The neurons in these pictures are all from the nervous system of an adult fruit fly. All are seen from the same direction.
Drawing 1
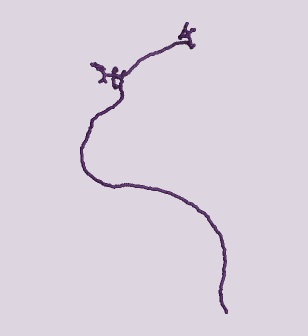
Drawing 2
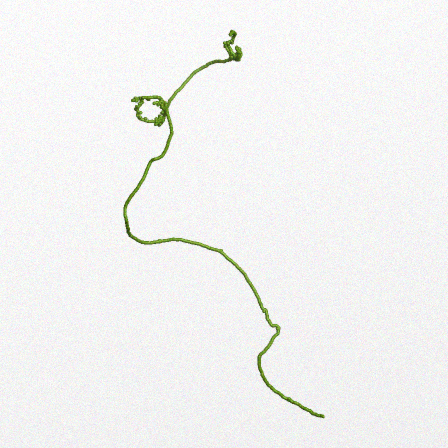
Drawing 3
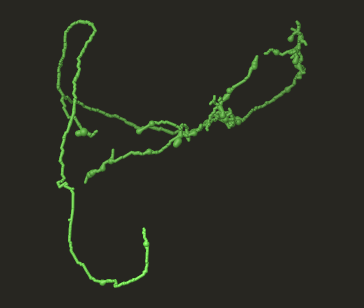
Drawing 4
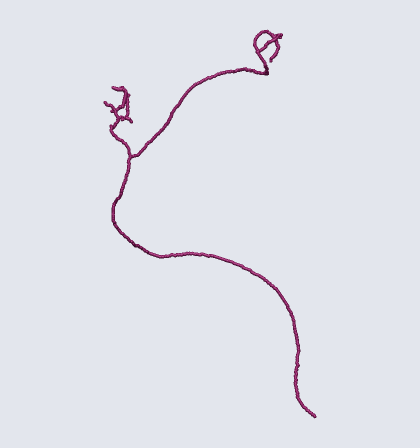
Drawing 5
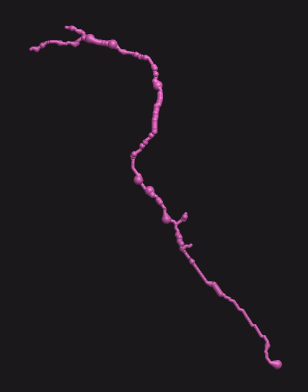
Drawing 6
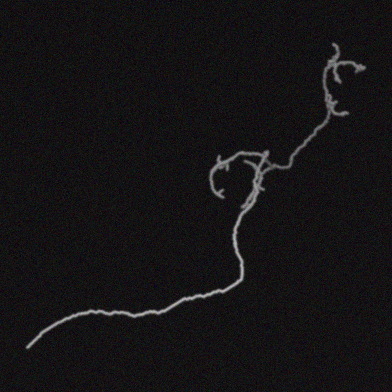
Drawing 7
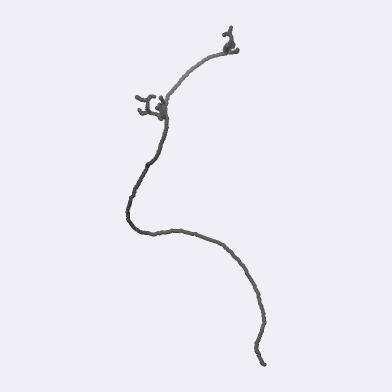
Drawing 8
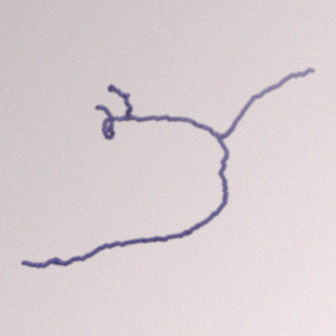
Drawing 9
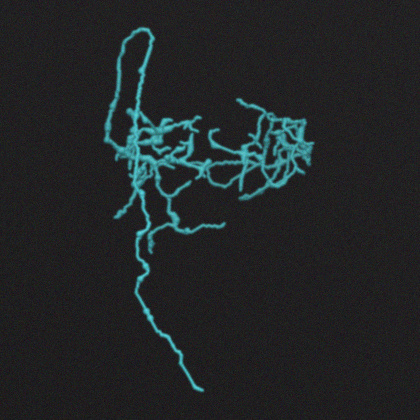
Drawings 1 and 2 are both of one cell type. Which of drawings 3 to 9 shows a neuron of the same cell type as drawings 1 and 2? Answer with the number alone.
7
